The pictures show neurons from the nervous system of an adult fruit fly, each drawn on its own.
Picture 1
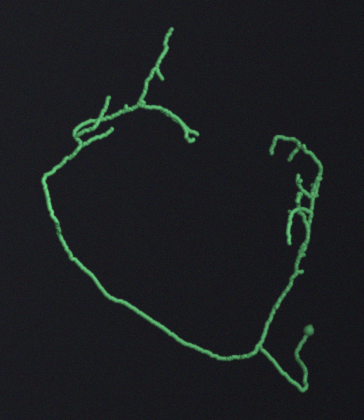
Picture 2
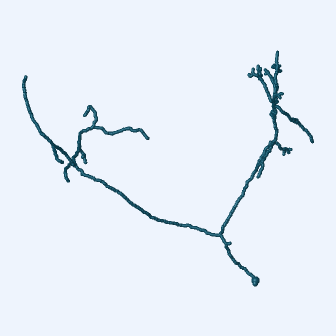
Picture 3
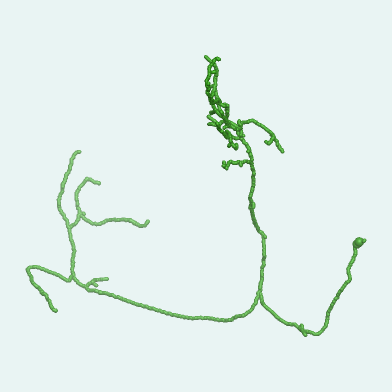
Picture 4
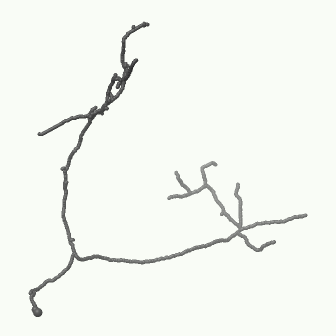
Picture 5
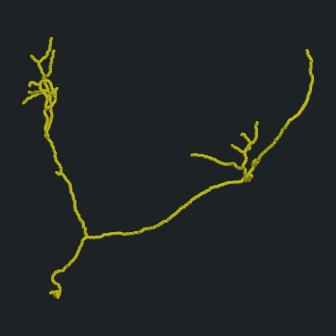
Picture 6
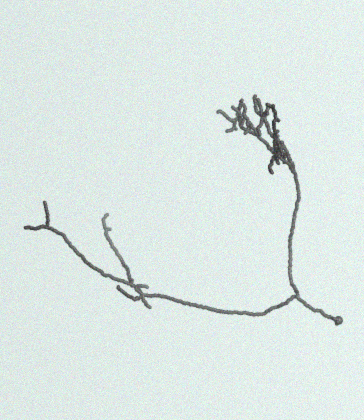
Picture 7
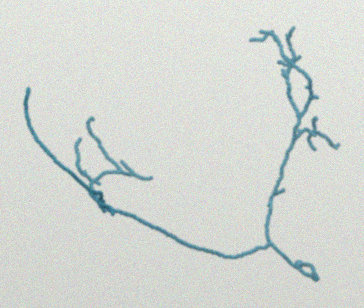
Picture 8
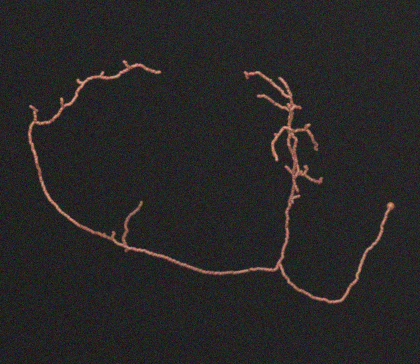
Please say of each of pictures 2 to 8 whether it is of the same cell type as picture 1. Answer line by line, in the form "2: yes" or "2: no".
2: no
3: no
4: no
5: no
6: no
7: no
8: no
